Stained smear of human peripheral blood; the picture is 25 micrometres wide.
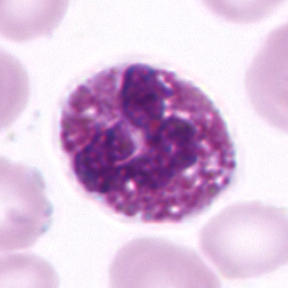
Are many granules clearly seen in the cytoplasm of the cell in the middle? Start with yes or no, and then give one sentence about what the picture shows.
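Yes. The cytoplasm is packed with numerous reddish-purple granules.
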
